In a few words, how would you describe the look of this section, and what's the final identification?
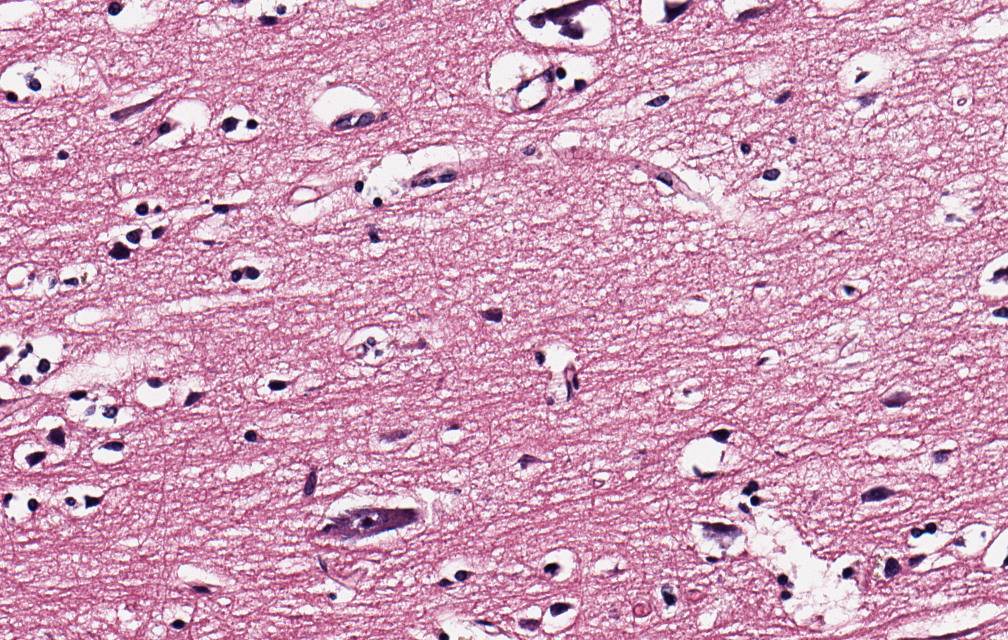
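First, the background: a pink, finely fibrillary meshwork fills the whole field. Second, the nuclei: small, round and dark, they are scattered throughout, many sitting within clear halos. Along the left edge they often lie in pairs or small clusters inside shared clear spaces. Third, one larger elongated cell with purplish cytoplasm lies in the lower part of the field, left of centre. The tissue is cerebral cortex.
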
